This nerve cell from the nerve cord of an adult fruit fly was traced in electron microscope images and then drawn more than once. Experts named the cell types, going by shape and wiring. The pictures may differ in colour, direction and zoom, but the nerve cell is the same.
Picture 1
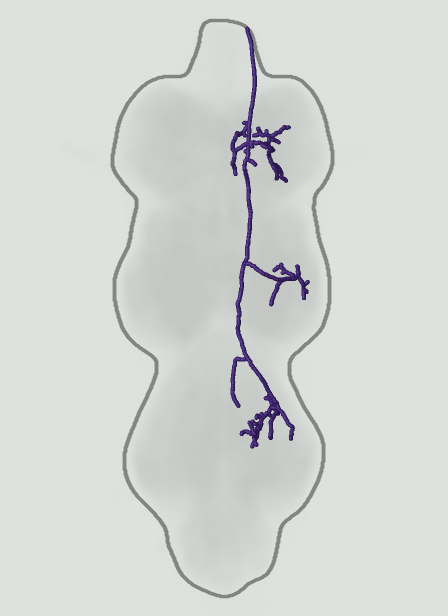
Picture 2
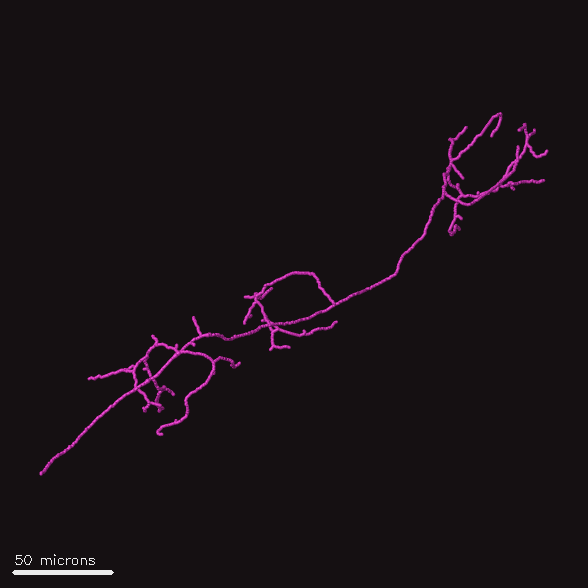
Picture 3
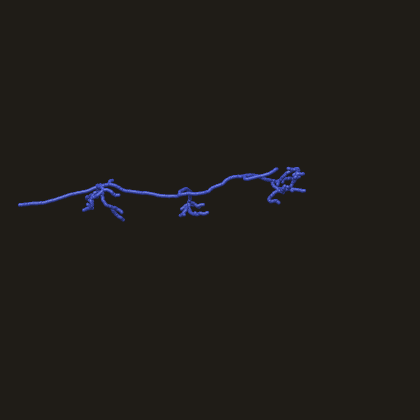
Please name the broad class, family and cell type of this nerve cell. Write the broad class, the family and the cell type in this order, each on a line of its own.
descending neuron
hemilineage MD3
DNge040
